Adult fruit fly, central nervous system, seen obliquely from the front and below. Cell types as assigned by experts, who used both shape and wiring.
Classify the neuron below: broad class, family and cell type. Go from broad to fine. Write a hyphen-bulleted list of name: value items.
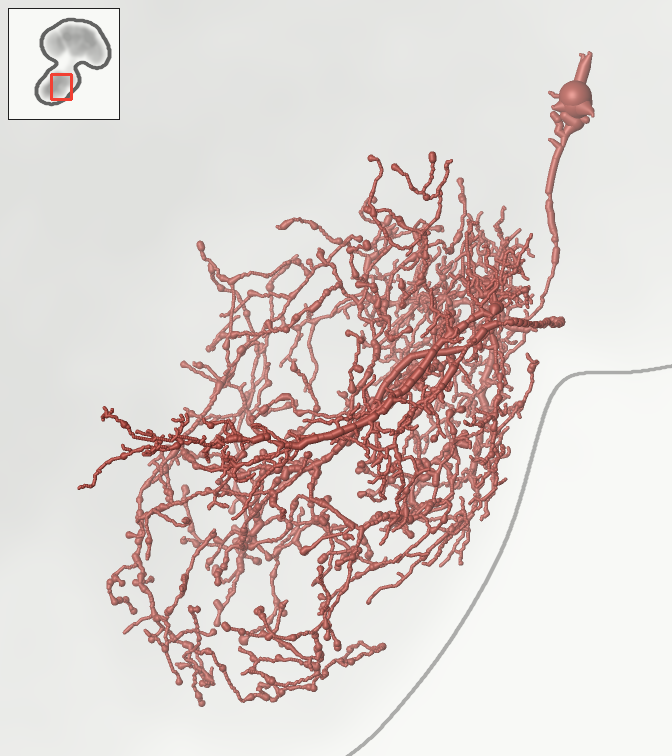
- broad class: nerve-cord intrinsic neuron
- family: hemilineage 09A
- cell type: IN09A001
